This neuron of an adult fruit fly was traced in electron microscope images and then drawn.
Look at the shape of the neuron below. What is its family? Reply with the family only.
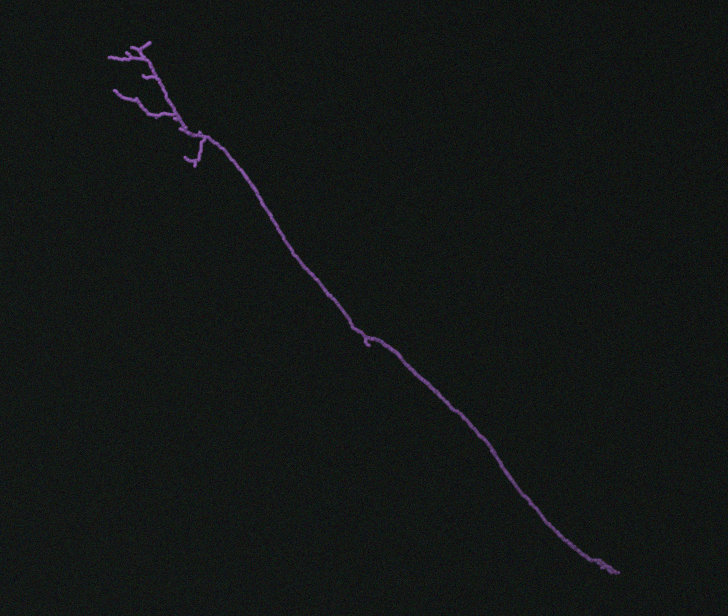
class mechanosensory proprioceptive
